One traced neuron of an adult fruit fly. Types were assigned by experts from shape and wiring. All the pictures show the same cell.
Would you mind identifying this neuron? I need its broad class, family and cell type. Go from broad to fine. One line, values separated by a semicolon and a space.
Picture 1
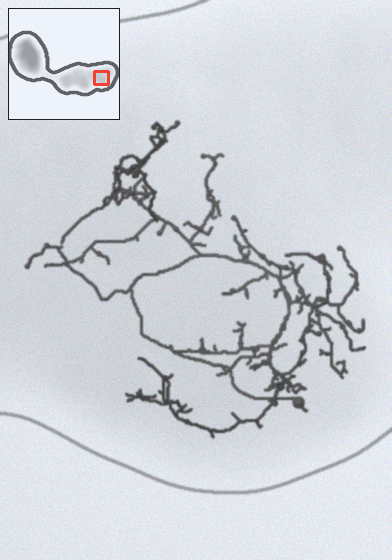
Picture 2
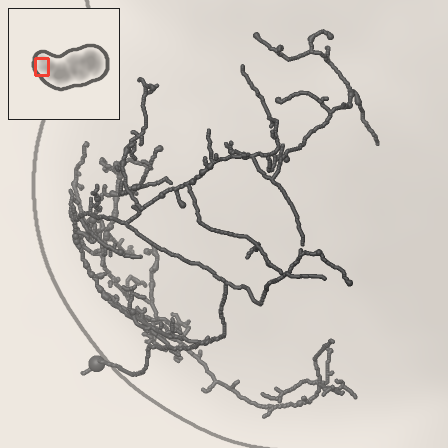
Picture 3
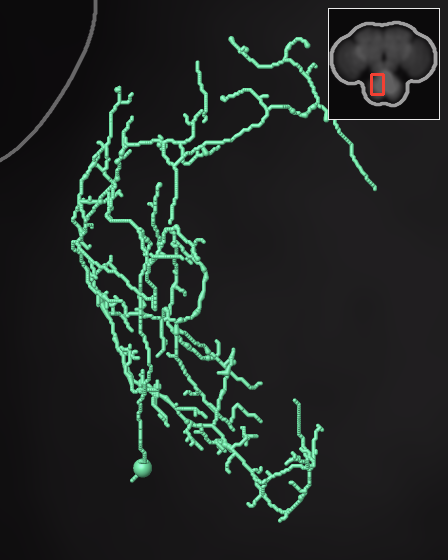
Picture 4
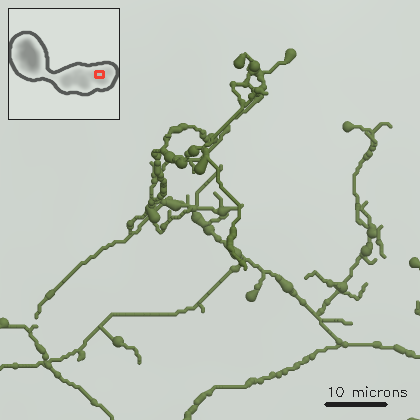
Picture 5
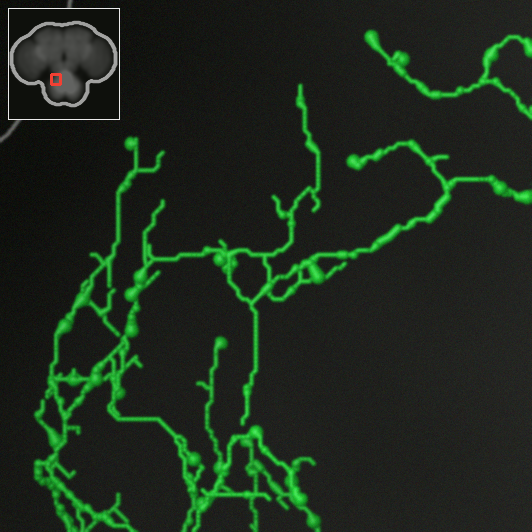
nerve-cord intrinsic neuron; hemilineage 16B; IN16B086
